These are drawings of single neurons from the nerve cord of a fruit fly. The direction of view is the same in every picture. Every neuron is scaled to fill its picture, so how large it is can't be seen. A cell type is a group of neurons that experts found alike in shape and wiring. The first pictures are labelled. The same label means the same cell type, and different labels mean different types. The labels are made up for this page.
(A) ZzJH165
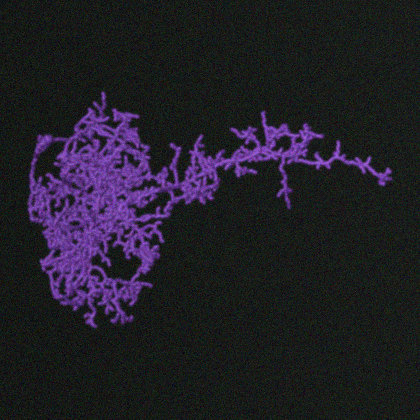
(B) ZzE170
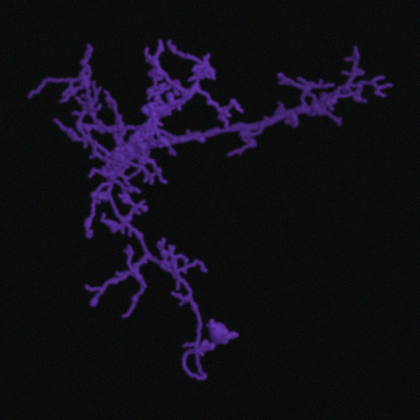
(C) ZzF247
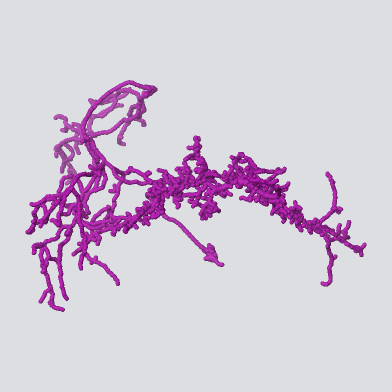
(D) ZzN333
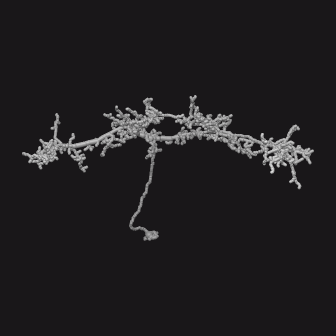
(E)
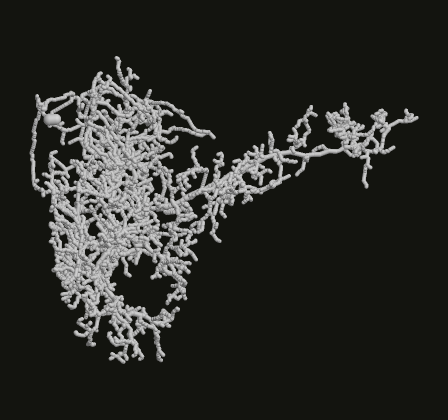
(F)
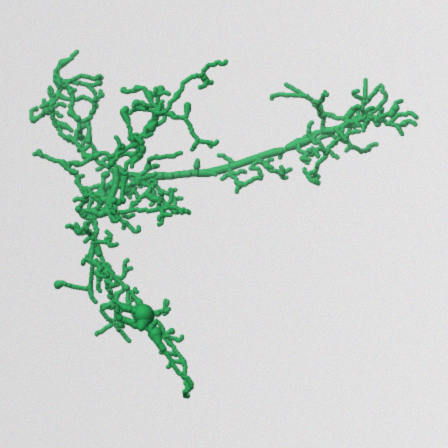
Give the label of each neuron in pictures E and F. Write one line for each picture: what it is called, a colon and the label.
E: ZzJH165
F: ZzE170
